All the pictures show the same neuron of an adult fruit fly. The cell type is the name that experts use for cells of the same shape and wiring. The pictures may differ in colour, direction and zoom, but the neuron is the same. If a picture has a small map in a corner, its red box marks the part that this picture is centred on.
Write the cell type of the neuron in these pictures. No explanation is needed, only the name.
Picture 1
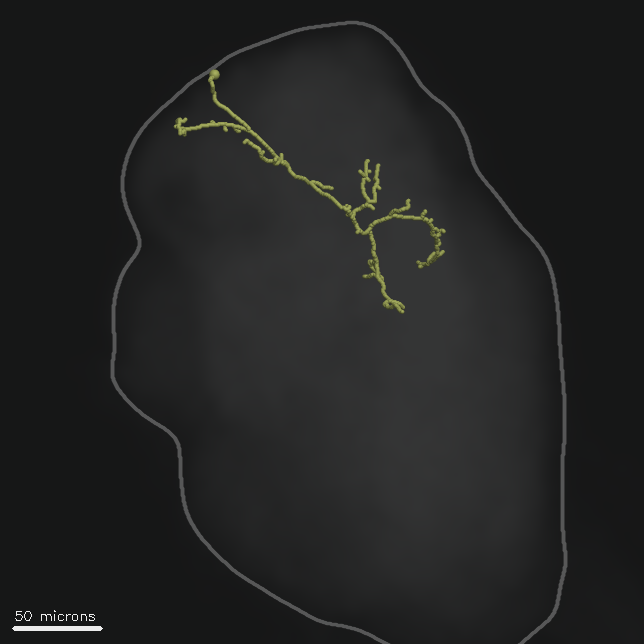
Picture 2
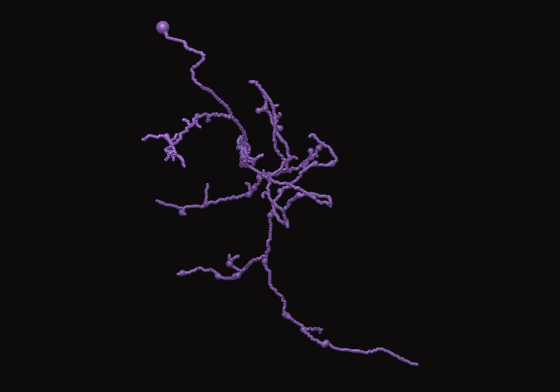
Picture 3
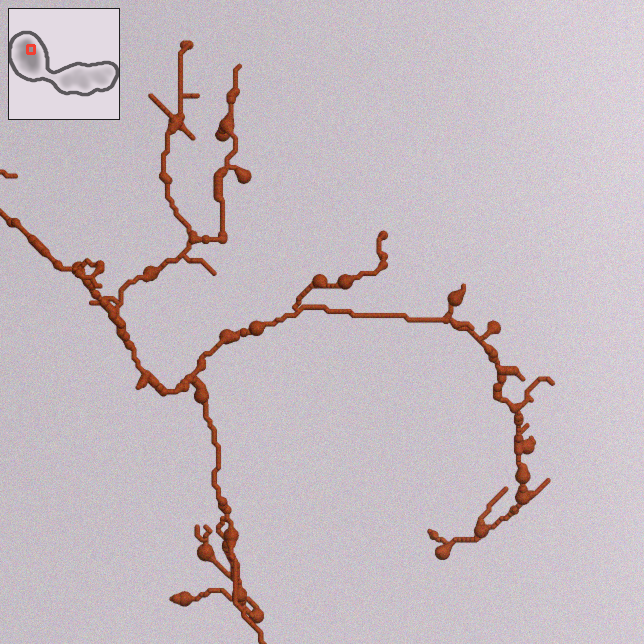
CB3143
